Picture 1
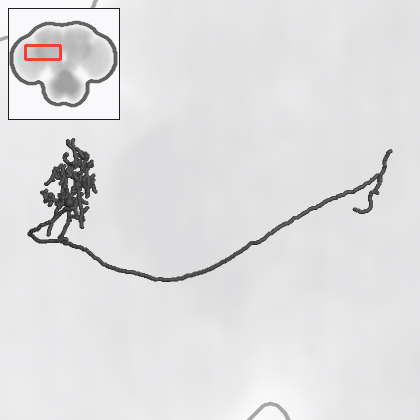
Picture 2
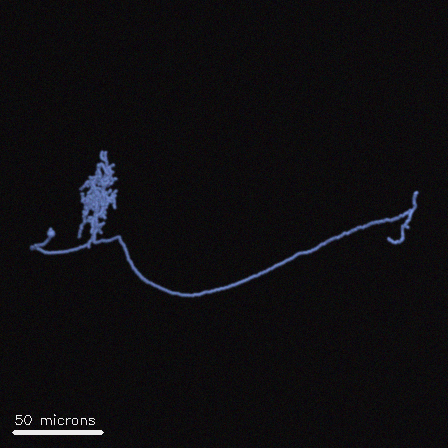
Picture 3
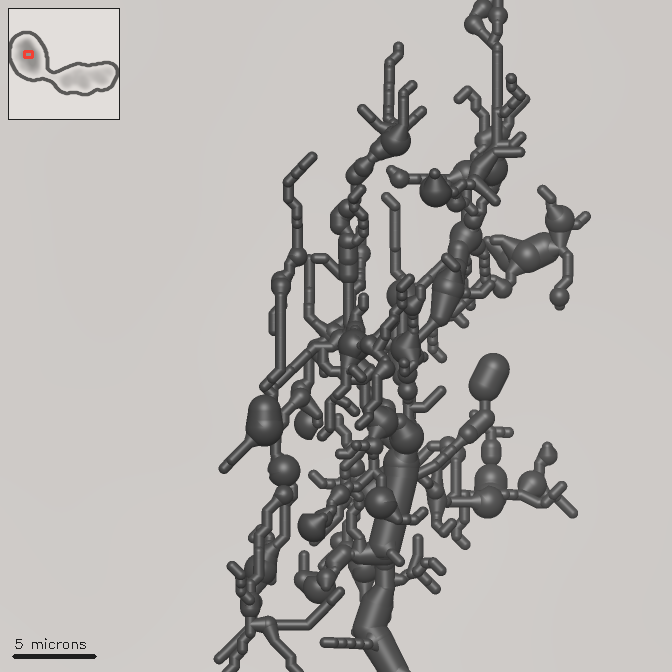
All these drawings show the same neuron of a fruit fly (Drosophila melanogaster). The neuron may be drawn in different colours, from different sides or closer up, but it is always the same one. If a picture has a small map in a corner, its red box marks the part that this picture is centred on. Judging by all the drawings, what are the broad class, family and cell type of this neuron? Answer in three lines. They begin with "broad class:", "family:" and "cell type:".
broad class: visual projection neuron
family: MeVP
cell type: MeVP6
